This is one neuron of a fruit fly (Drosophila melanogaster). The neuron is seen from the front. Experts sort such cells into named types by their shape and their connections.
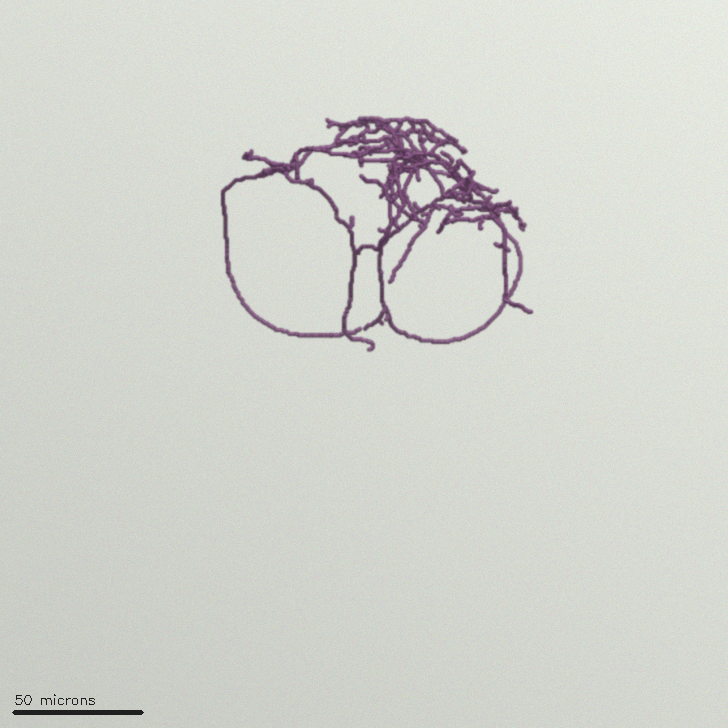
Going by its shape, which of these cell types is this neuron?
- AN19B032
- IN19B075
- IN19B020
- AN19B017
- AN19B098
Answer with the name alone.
IN19B075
